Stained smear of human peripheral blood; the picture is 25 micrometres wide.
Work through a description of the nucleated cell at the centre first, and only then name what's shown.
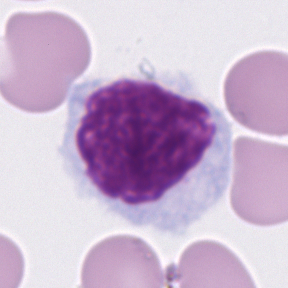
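Start with the edge: the outer border of the cytoplasm is ragged, with fine fuzzy projections. Moving inward, the chromatin is coarse and clumped, dark purple strands separated by paler gaps, and no distinct nucleolus shows. The cytoplasm contains no vacuoles. You are looking at a hairy cell.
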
